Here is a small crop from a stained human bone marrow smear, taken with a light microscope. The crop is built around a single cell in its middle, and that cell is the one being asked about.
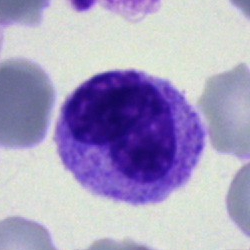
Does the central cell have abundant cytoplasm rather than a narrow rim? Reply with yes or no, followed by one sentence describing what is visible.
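Yes. The cytoplasm forms a wide band along the lower and right sides of the nucleus.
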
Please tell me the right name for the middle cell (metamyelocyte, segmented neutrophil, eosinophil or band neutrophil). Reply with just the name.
metamyelocyte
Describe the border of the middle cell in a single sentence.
Happy to help: the outline is smooth and shows no projections.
